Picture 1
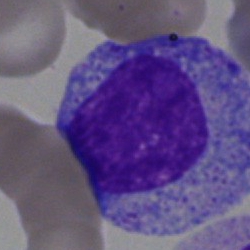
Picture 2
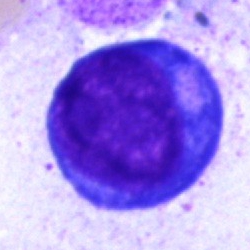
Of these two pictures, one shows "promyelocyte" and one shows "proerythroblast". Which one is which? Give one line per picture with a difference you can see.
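Picture 1 shows a promyelocyte: Many small purple granules are scattered throughout the cytoplasm.
Picture 2 shows a proerythroblast: The cytoplasm shows no granules.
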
